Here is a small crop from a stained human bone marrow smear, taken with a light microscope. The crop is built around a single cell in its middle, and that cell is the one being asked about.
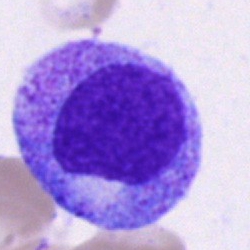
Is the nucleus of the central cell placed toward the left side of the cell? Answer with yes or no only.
No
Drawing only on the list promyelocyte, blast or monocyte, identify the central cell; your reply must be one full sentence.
The cell nearest the centre of this crop is a promyelocyte.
